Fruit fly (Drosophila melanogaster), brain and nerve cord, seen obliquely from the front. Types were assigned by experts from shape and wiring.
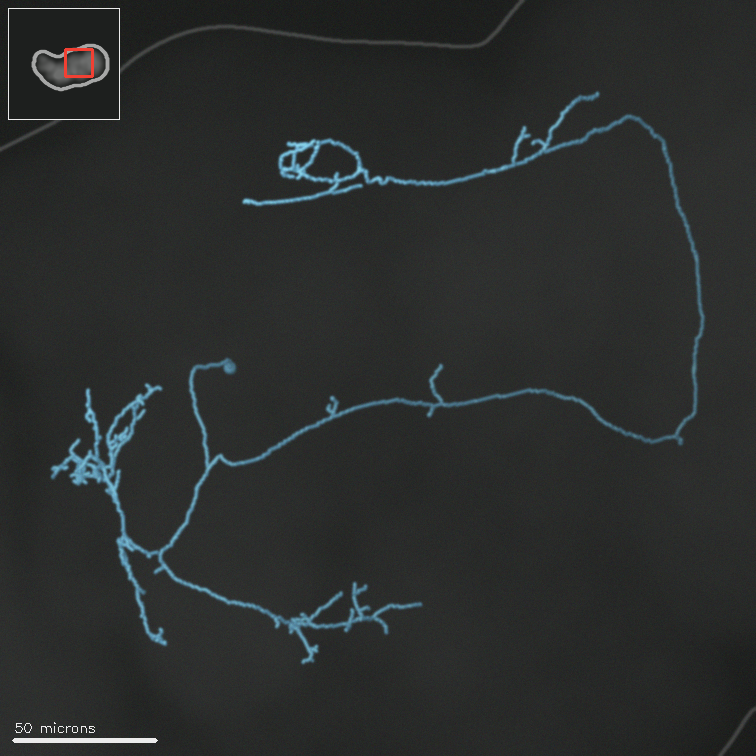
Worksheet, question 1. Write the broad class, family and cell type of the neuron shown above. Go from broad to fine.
central-brain intrinsic neuron; hemilineage DM4_ventral; WED143_d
